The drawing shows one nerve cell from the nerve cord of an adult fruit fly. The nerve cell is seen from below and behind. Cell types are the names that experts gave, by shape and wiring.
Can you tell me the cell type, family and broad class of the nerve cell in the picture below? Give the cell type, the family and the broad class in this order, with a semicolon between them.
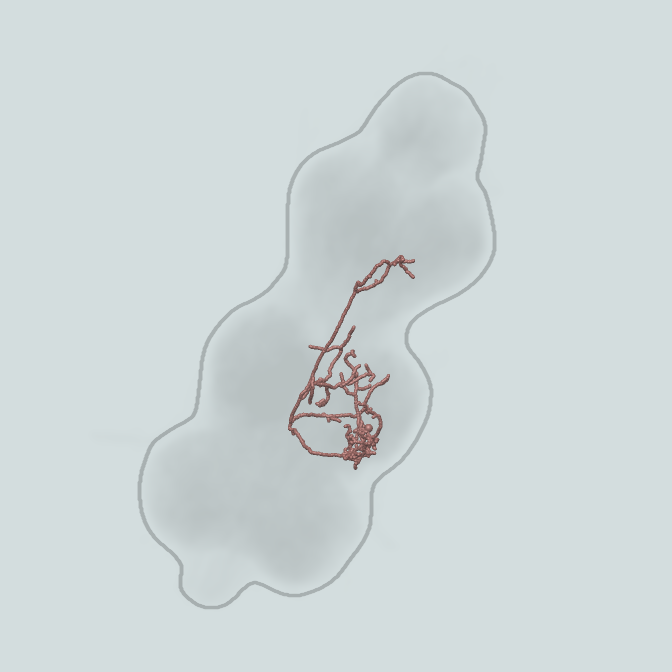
IN17A116; hemilineage 17A; nerve-cord intrinsic neuron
